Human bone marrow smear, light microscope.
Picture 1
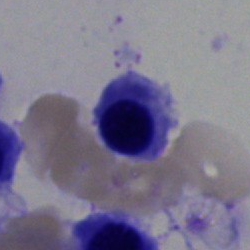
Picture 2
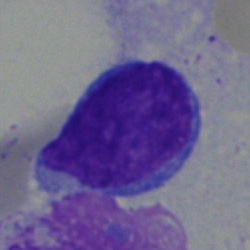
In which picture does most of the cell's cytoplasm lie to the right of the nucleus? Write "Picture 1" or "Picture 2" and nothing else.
Picture 1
